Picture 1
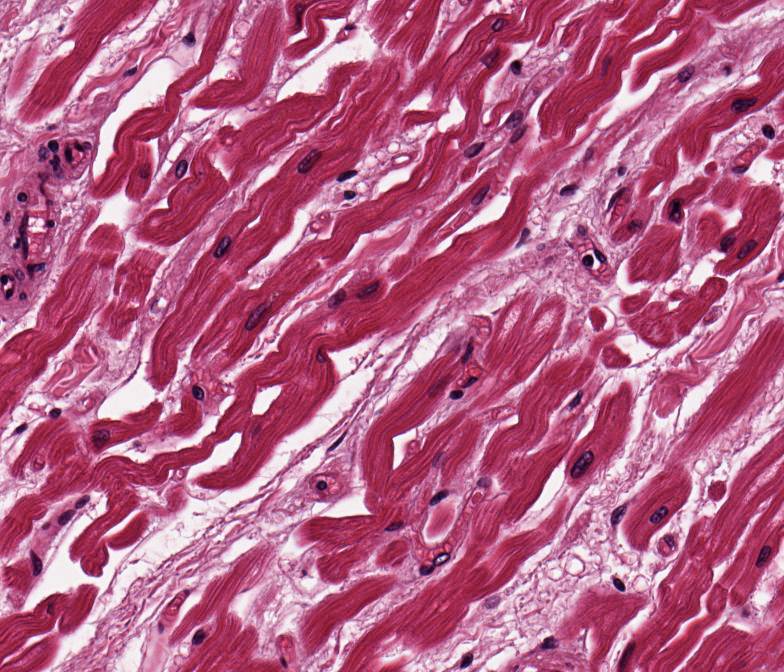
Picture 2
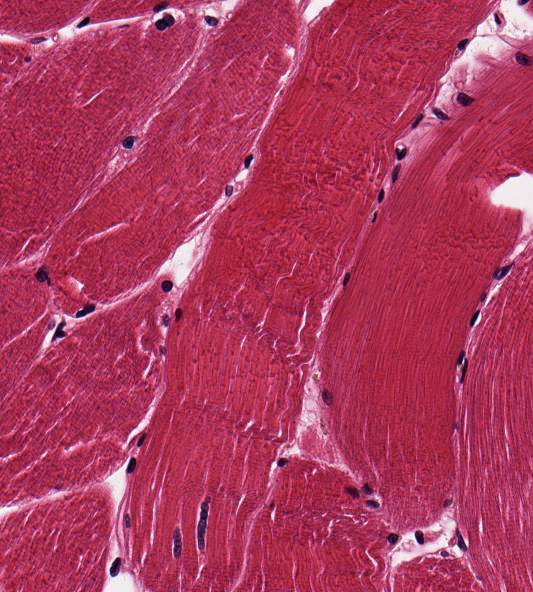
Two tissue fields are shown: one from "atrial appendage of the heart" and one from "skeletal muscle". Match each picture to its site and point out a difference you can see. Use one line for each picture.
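Picture 1 – atrial appendage of the heart. The muscle fibres have single oval nuclei that lie centrally within the fibre.
Picture 2 – skeletal muscle. The muscle nuclei lie at the edges of the fibres, just beneath their borders, rather than in their centres.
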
